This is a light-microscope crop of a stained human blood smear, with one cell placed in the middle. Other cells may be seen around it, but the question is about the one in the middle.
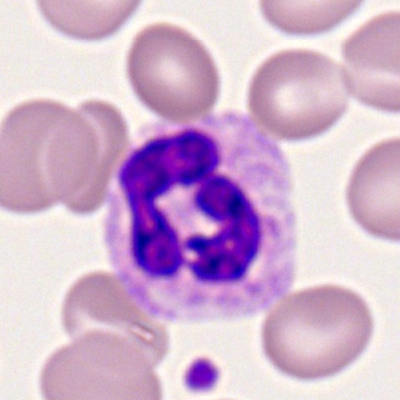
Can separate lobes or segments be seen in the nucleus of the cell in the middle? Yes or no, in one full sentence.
Yes, the nucleus of the cell is not one mass but distinct lobes.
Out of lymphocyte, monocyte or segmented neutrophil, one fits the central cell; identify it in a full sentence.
The cell at the central position in this crop is a segmented neutrophil.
